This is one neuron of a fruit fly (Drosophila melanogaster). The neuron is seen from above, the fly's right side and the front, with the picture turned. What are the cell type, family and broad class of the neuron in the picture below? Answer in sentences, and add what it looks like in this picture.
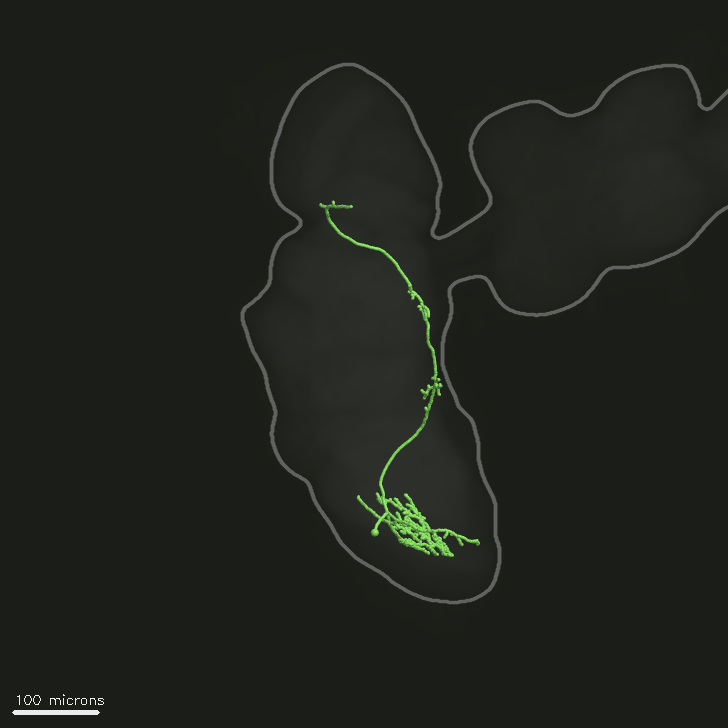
It is of cell type MeVPMe8. Its family is hemilineage VPNl&d1_lateral. It is a visual projection neuron. The cell body is at the bottom of the picture. By the scale bar it is about 400 microns tall in this view.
